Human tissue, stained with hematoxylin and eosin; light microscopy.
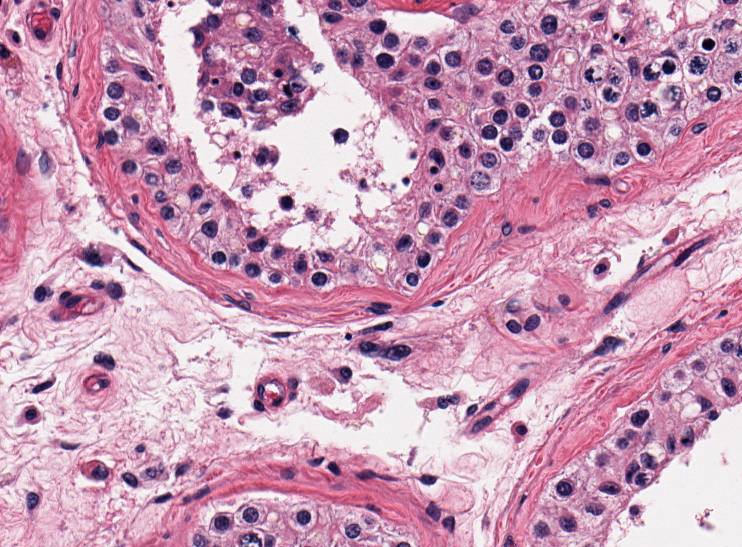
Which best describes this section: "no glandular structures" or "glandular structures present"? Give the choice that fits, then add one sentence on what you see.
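Glandular structures present. The field shows several tubules cut across, with the largest filling the upper half and parts of others at the bottom and lower right, separated by loose stroma.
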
